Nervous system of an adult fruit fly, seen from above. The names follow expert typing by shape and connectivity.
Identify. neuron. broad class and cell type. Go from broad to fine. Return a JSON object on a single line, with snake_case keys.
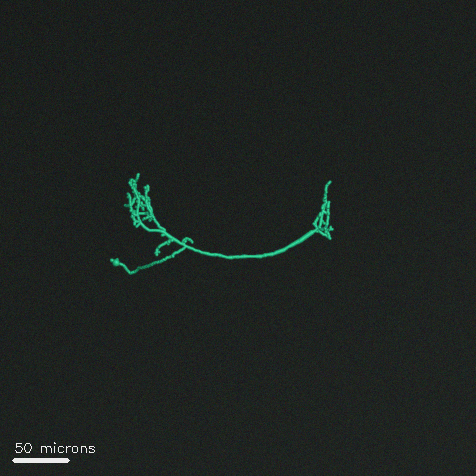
{"broad_class": "central-brain intrinsic neuron", "cell_type": "CB0090"}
